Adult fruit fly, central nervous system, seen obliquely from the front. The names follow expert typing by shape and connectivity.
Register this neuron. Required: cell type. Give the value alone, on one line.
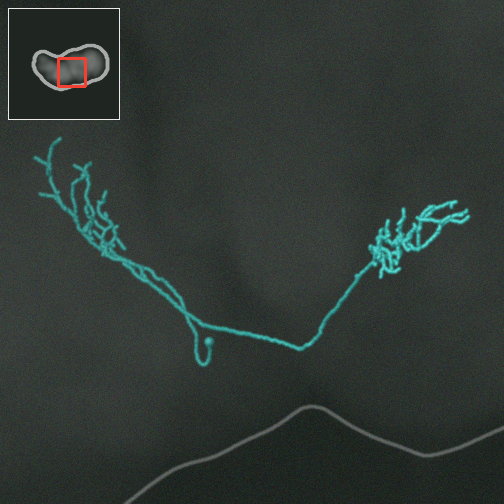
AN16B078_c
